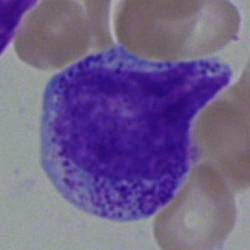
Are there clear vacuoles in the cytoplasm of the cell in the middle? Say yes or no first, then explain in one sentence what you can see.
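No. No vacuoles are seen in the cytoplasm.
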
